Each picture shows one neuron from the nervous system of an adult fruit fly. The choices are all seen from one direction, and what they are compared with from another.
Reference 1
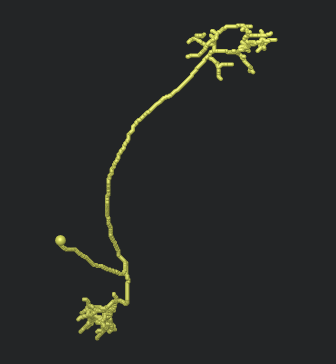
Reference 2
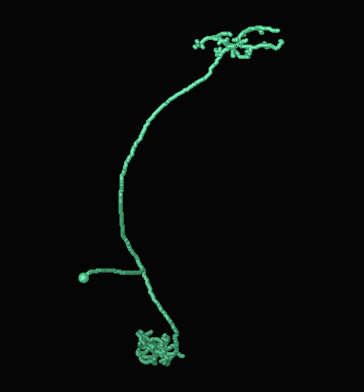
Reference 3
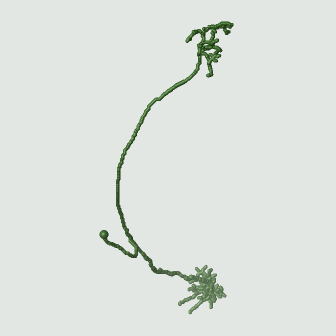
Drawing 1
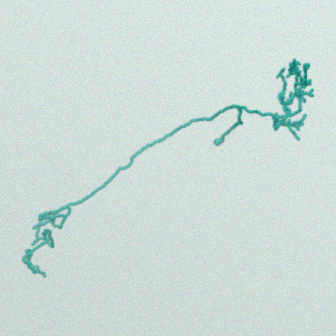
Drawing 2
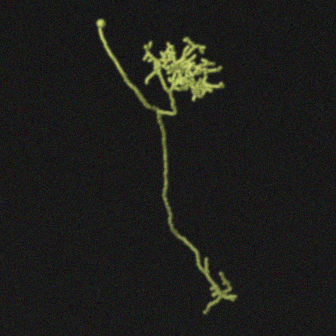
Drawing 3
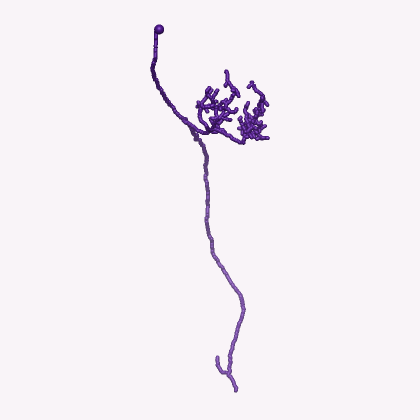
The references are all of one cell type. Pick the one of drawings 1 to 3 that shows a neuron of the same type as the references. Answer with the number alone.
1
